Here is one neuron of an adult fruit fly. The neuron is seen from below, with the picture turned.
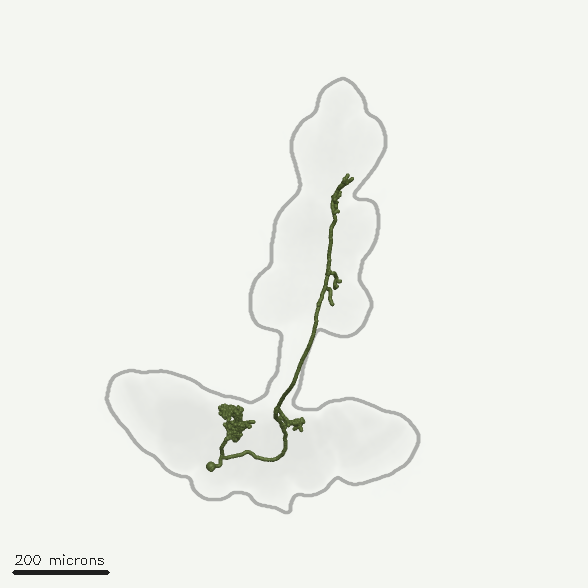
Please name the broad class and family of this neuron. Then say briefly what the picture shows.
This is a descending neuron. The family is DNb. From top to bottom in the picture it spans about 650 microns. As drawn here it is taller than it is wide.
